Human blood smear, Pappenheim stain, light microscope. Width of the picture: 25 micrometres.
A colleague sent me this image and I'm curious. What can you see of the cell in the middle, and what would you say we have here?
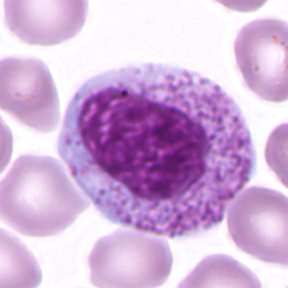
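Notice how much cytoplasm there is: it's abundant and pale grey-blue, in a cell measuring about 17 by 15 micrometres. The nucleus lies off-centre, toward the upper left. Many small purple granules are scattered through the cytoplasm, though they're sparse in the narrow rim on the left side. This is a myelocyte.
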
